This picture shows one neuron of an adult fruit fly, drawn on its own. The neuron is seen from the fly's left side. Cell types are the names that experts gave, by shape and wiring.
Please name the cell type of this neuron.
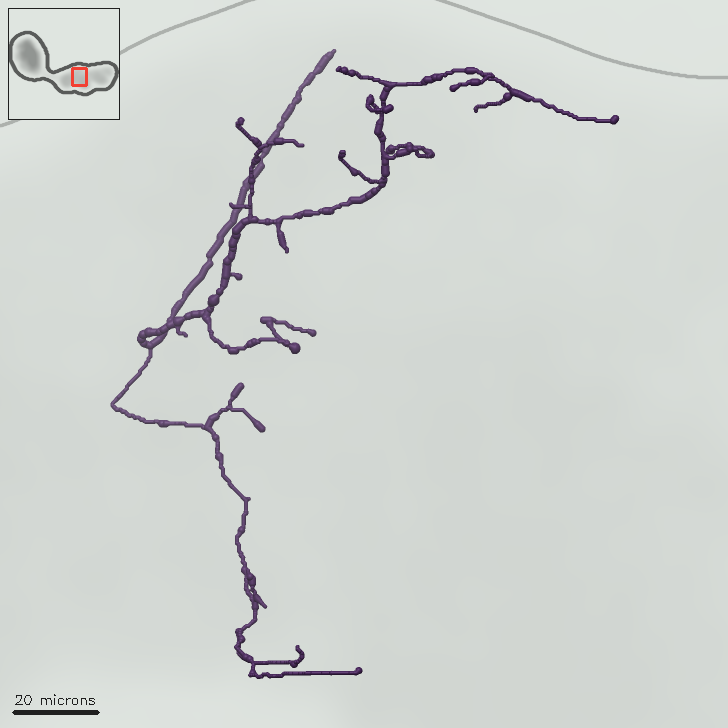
SNpp13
